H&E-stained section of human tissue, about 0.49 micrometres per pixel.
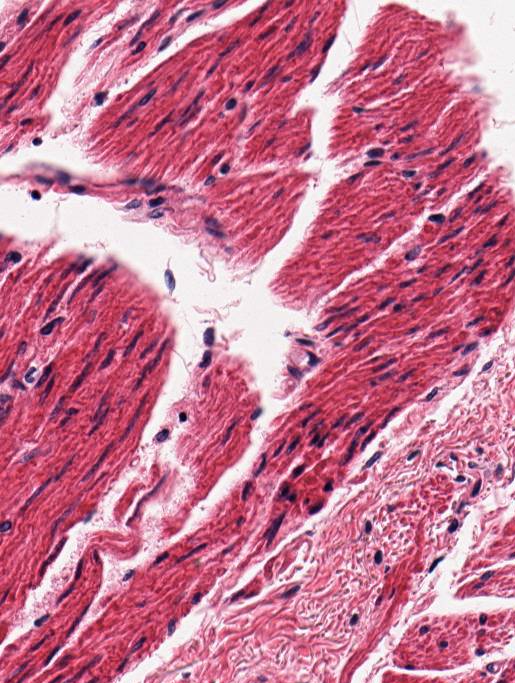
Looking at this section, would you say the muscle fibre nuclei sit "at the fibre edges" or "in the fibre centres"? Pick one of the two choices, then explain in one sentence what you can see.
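In the fibre centres. The nuclei lie centrally within the muscle fibres rather than at their edges.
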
